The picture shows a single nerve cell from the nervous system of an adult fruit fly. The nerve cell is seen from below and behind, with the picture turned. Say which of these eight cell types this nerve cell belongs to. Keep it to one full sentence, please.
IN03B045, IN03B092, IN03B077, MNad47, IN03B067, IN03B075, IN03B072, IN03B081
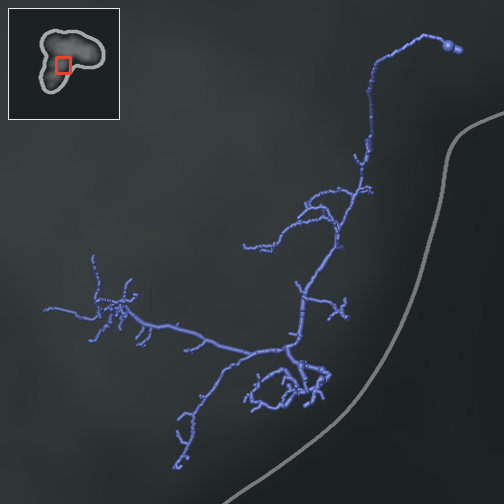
Within the cell type IN03B077 sits this nerve cell.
